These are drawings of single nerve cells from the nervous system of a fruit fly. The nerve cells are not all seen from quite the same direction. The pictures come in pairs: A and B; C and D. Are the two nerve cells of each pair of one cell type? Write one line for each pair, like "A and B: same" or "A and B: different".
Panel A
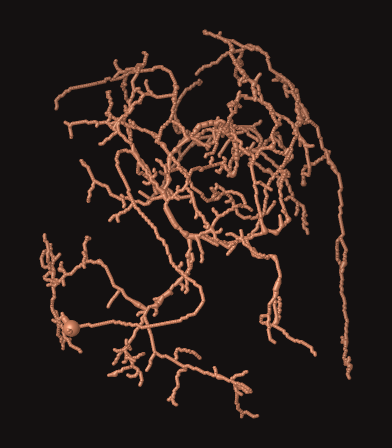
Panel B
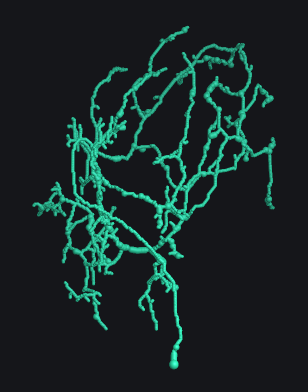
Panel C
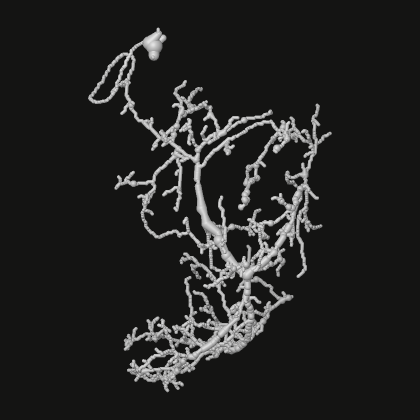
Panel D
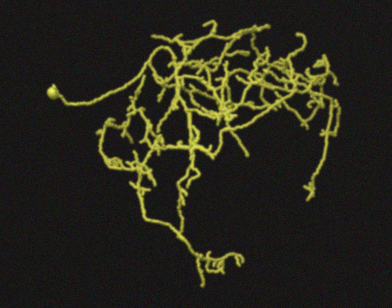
A and B: same
C and D: different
